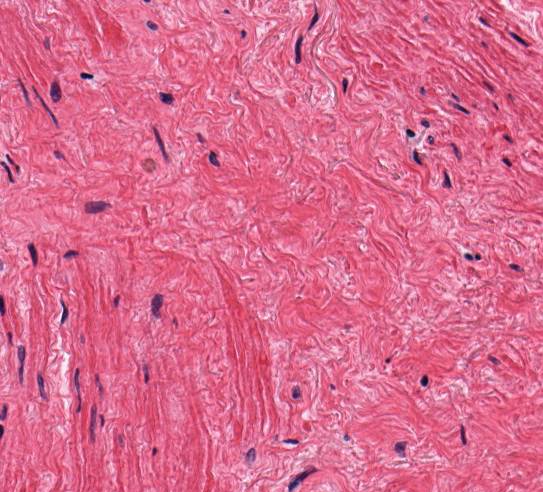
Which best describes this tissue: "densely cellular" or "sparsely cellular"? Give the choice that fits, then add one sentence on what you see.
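Sparsely cellular. Nuclei are sparse and widely scattered among the fibres.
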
